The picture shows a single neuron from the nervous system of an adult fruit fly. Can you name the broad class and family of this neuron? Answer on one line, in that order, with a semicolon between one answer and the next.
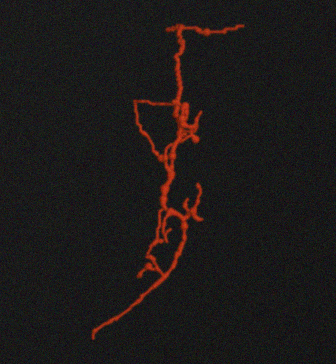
sensory neuron entering the nerve cord; class mechanosensory tactile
